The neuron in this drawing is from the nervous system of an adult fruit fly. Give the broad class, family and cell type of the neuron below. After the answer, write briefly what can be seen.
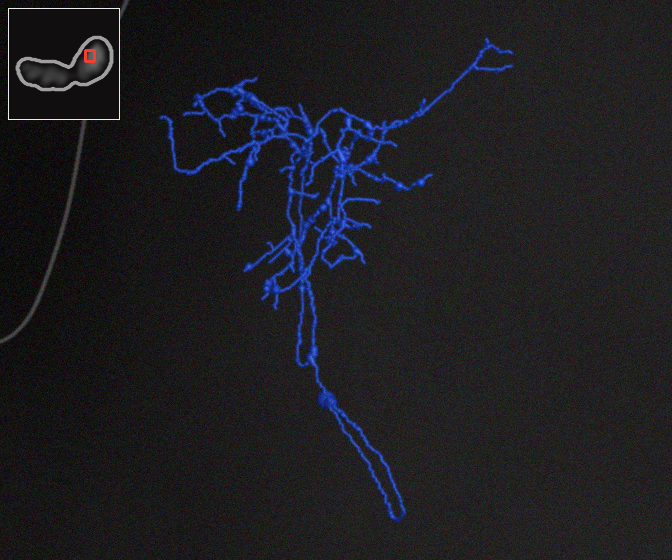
Its broad class is central-brain intrinsic neuron. The family is hemilineage LHl4_dorsal. Its cell type is CB2812. Dozens of branch ends can be seen. In this view it is taller than it is wide.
